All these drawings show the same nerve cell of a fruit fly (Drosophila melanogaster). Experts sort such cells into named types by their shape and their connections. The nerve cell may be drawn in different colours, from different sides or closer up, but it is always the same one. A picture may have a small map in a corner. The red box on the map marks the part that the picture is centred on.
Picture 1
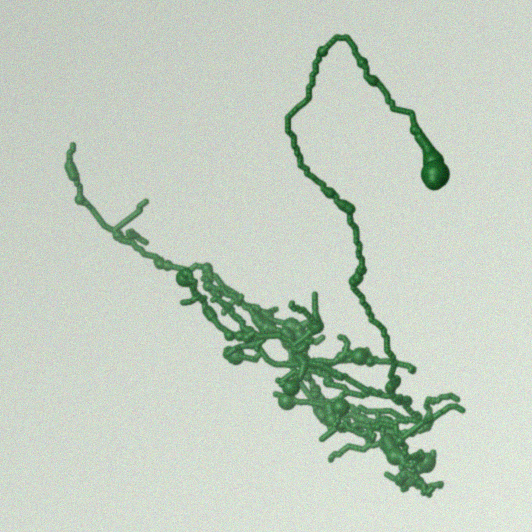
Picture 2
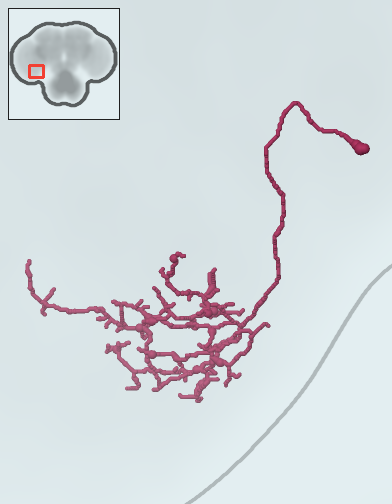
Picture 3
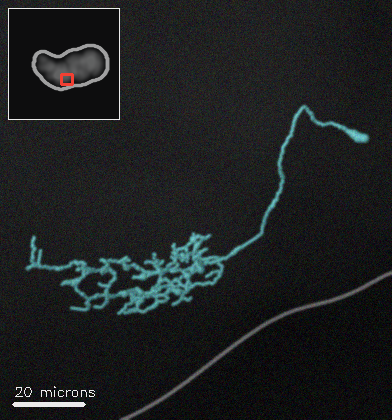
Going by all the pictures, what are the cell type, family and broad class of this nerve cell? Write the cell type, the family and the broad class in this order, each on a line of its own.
Cm15
Cm
optic-lobe intrinsic neuron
